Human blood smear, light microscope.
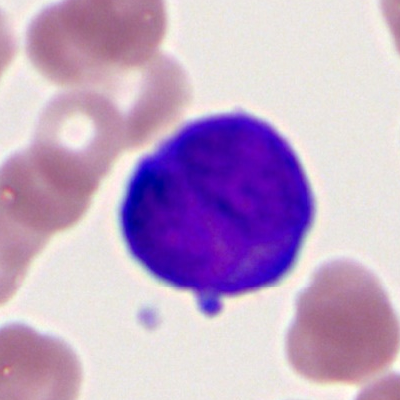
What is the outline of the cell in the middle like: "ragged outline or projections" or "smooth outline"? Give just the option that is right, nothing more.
Ragged outline or projections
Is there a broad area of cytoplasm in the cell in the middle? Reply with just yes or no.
No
